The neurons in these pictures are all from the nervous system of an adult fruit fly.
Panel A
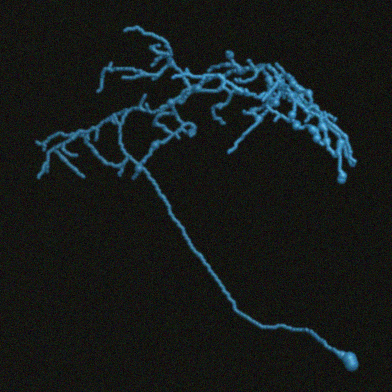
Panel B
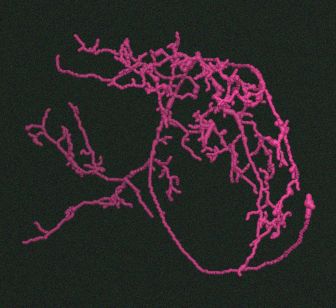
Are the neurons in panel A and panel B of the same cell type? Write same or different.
same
